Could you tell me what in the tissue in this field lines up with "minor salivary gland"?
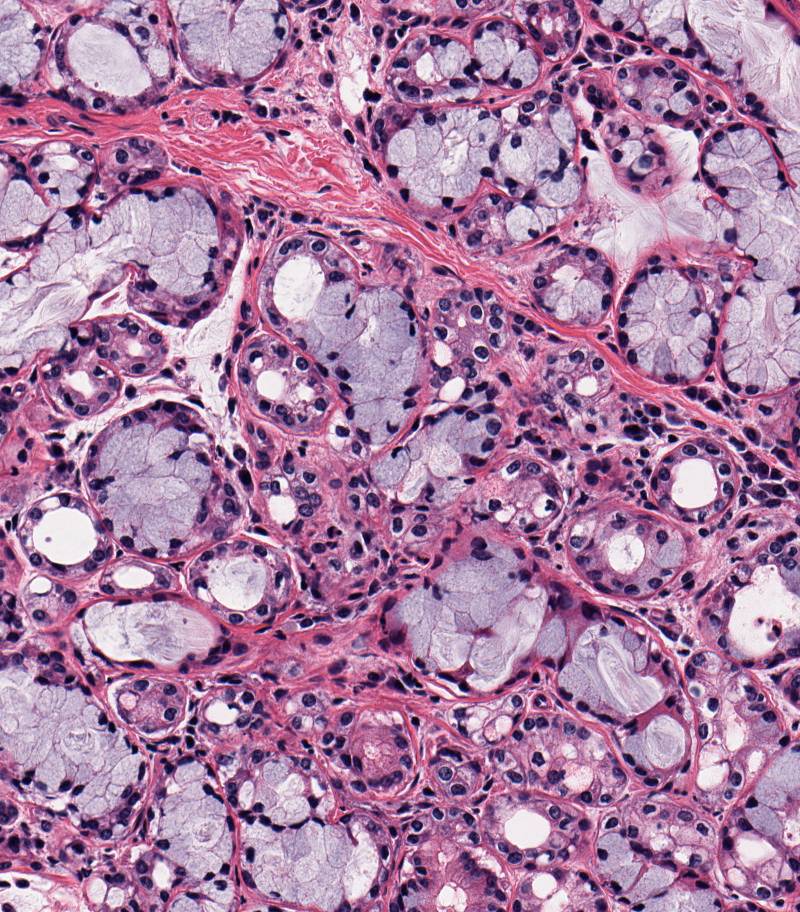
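Many units are built of cells with pale grey-blue, finely bubbly cytoplasm, which fits a minor salivary gland.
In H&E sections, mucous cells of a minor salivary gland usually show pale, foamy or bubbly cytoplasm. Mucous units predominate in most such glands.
Their nuclei are dark, flattened and pressed against the unit's outer edge. Smaller units, with pink to clear cytoplasm and round nuclei, surround small round empty lumens throughout the field. Scattered small dark round and spindle-shaped nuclei lie in the stroma between units.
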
